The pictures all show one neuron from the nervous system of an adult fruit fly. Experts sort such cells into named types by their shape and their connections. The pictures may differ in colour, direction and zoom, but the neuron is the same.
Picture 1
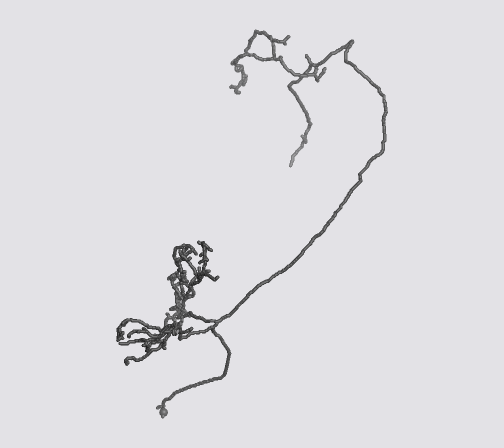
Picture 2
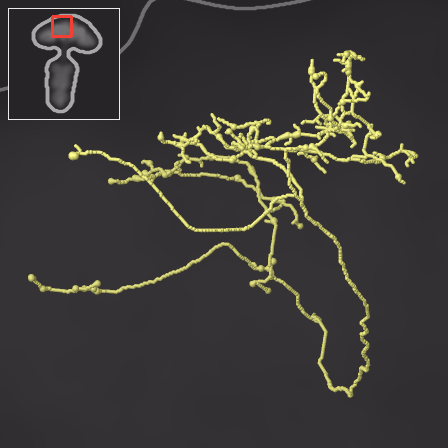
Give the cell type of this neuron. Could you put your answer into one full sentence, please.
In terms of cell type, the neuron is M_lvPNm32.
